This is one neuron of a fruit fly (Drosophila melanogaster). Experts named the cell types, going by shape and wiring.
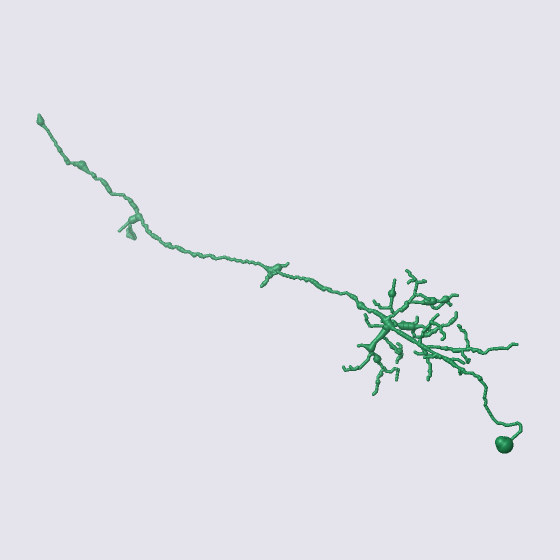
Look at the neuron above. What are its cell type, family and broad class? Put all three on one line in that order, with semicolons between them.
TmY3; TmY; optic-lobe intrinsic neuron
